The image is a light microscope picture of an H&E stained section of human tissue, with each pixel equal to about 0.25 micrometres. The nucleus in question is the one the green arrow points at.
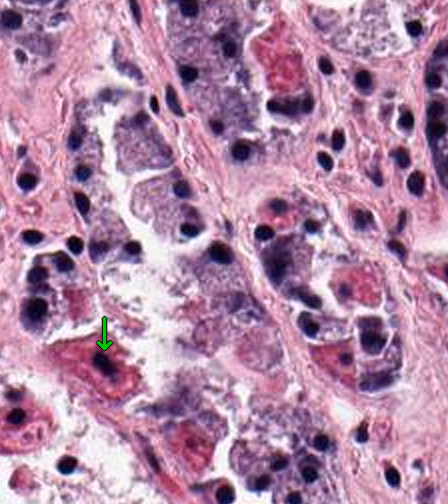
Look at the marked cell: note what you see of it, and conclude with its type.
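The nucleus sits in the middle of the cell, is very dark, and is angular rather than round. The cytoplasm is pink-red and plentiful, surrounding the nucleus on all sides in a broad rim. The cell has an angular, many-sided outline with a fairly crisp border. It lies among cells whose cytoplasm is pale purple-grey and bubbly, with pale clefts and thin pink strands between them. The marked nucleus belongs to a parietal cell.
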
